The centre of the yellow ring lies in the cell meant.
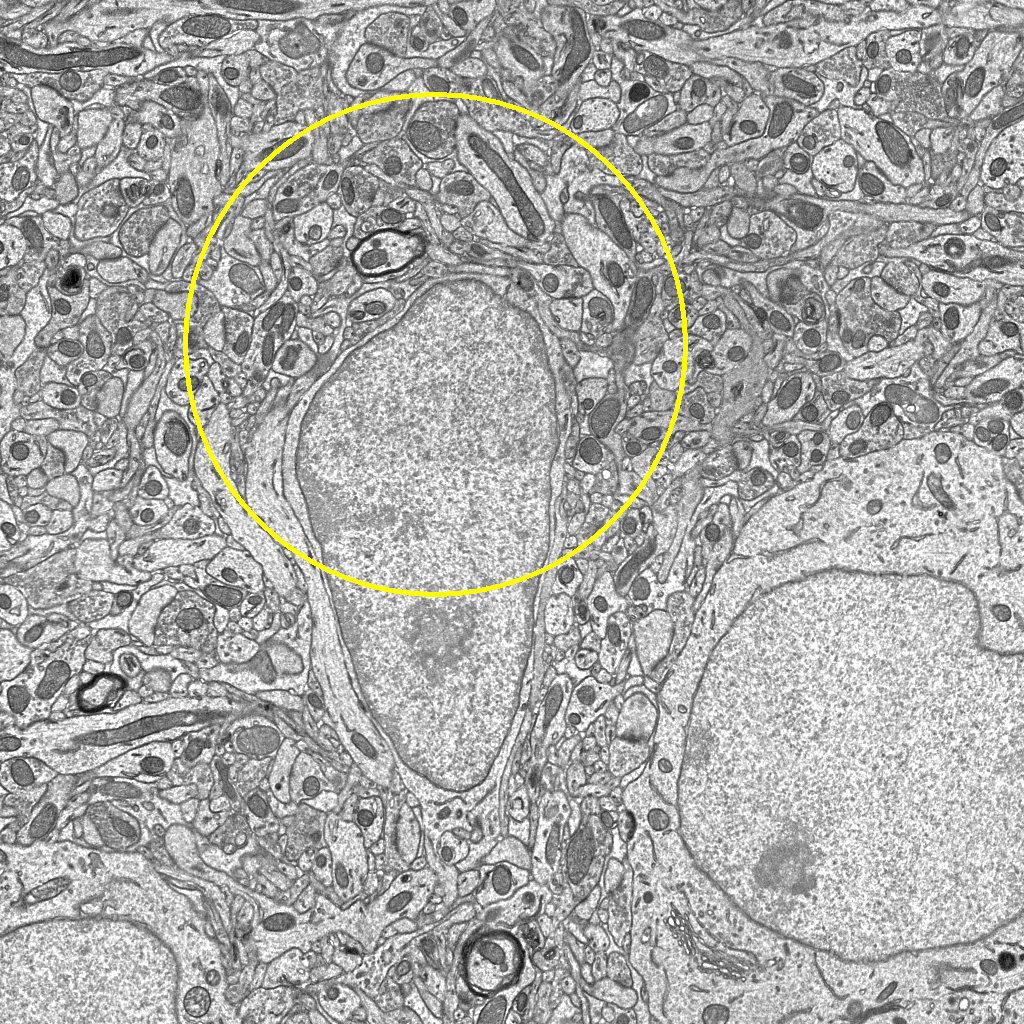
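Oligodendrocyte precursor cell, the marked cell. Notice how smoothly its nuclear envelope runs, with no deep folds or indentations. In the lower half of the nucleus lies a darker granular patch. The cytoplasm holds no stacks of rough endoplasmic reticulum. Just above the upper end of the nucleus, a myelinated axon lies in the neuropil.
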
